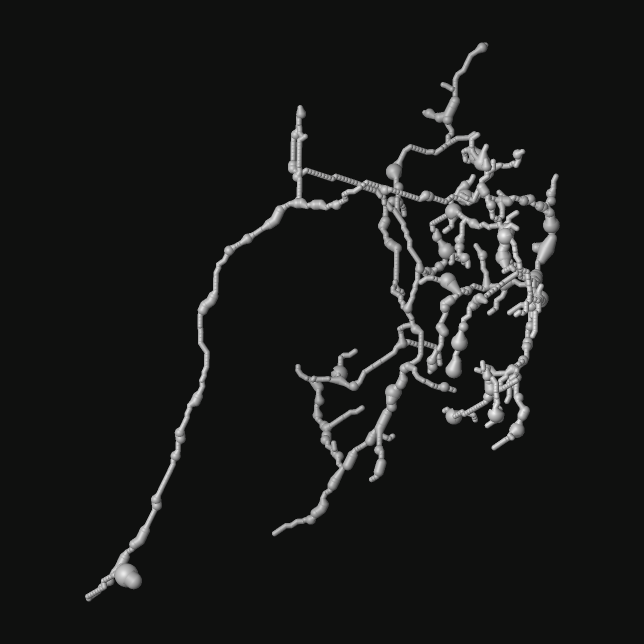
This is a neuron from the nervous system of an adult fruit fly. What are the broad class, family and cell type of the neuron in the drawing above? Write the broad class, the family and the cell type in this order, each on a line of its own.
optic-lobe intrinsic neuron
LPi
LPi2d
